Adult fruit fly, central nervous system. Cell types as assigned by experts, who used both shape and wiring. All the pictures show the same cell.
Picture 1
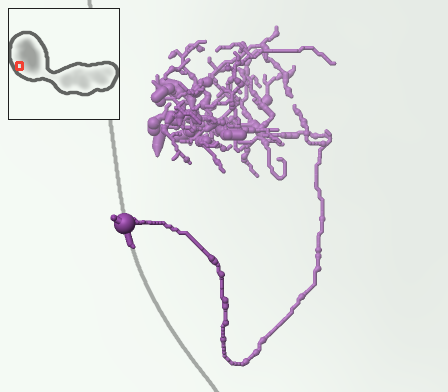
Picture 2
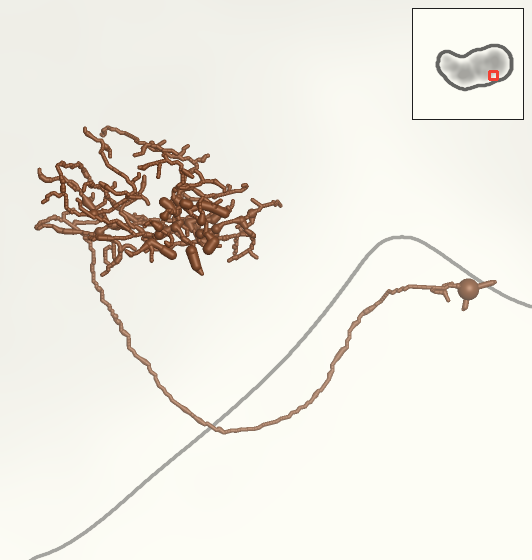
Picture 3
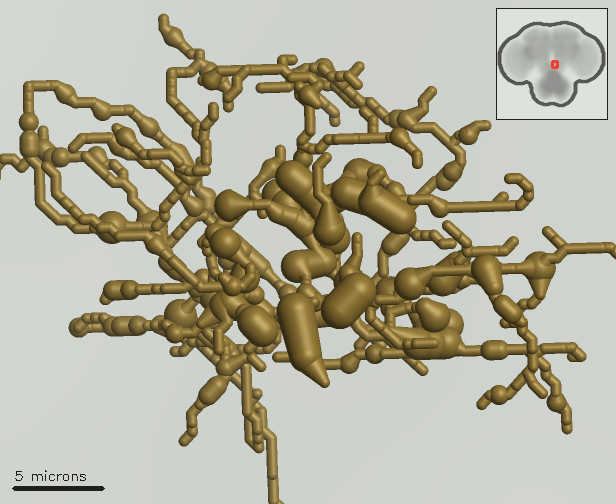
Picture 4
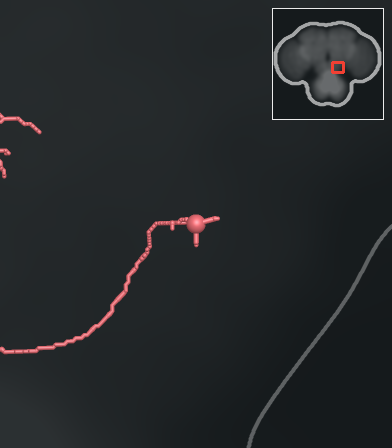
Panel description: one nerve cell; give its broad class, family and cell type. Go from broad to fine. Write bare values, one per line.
central-brain intrinsic neuron
hemilineage TRdm
GNG402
